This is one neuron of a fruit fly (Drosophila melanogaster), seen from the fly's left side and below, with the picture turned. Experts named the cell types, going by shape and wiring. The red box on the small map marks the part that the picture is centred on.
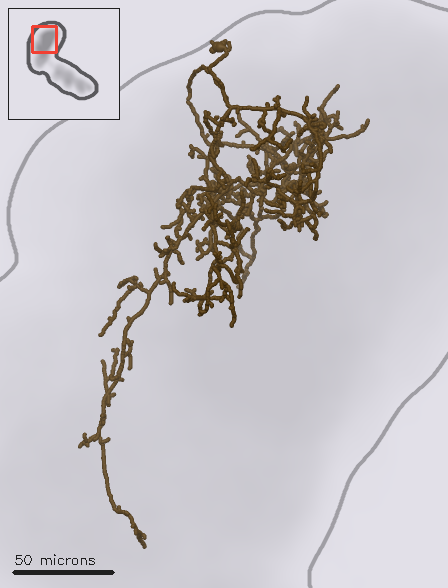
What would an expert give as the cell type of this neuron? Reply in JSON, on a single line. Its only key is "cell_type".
{"cell_type": "AVLP299_b"}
